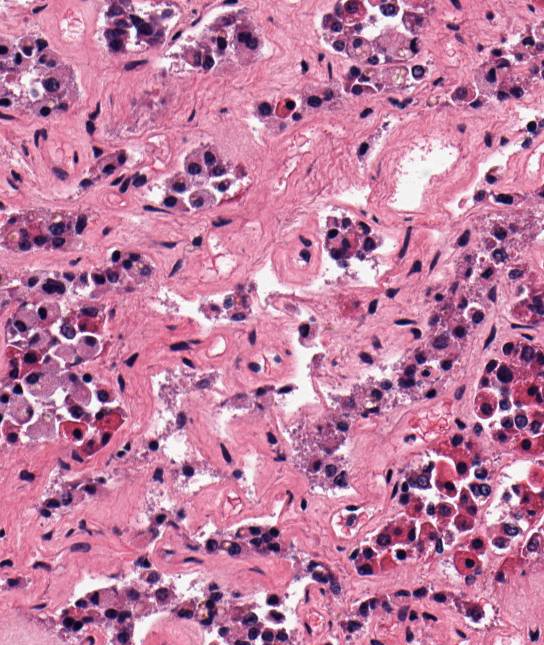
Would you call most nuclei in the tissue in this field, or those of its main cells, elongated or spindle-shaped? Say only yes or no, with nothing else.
No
